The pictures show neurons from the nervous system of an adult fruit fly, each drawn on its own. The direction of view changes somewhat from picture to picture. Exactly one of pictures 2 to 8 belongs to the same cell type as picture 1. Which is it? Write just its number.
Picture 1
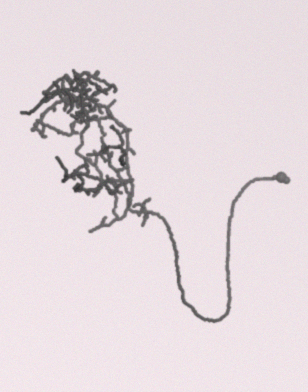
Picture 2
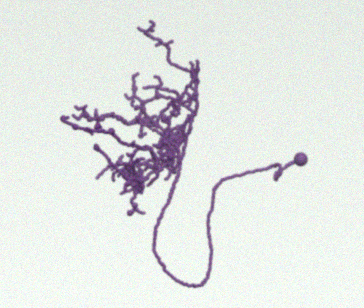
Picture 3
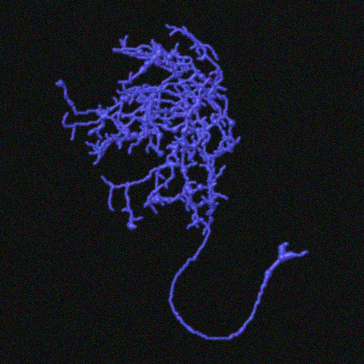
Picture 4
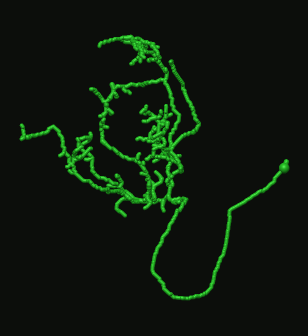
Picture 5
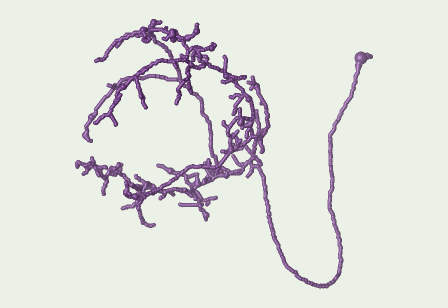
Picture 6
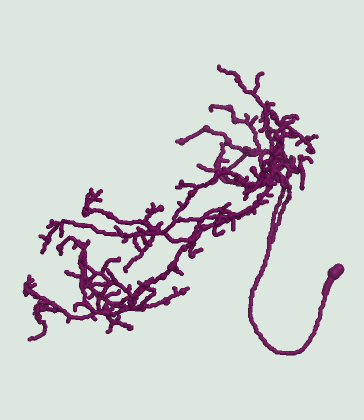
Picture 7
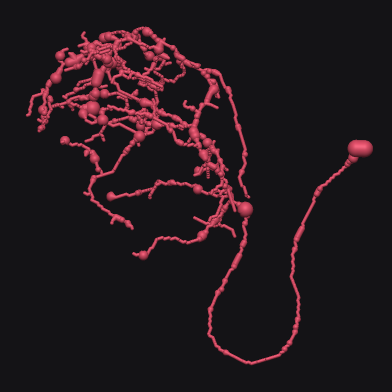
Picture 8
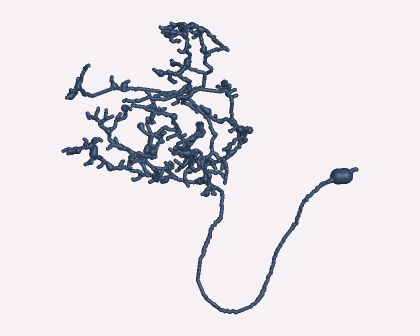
4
